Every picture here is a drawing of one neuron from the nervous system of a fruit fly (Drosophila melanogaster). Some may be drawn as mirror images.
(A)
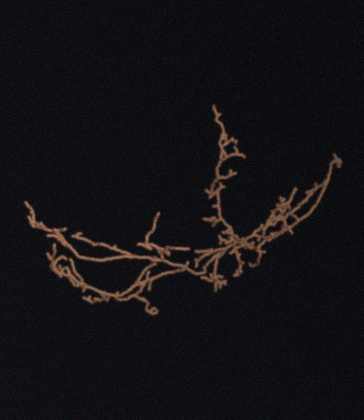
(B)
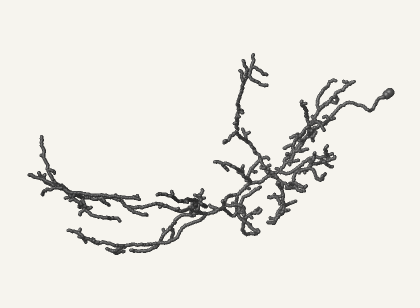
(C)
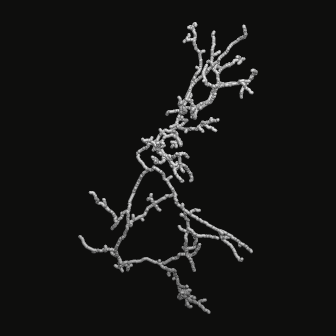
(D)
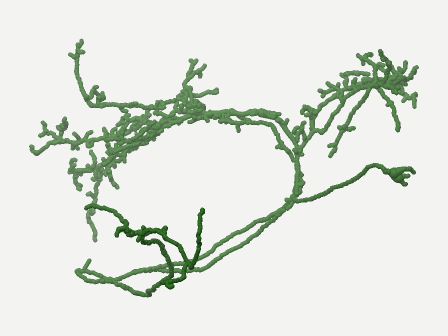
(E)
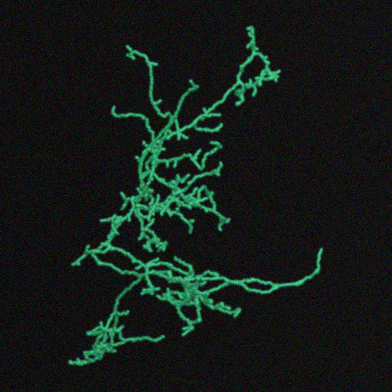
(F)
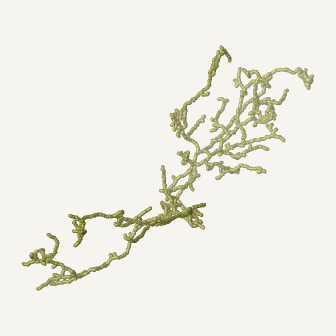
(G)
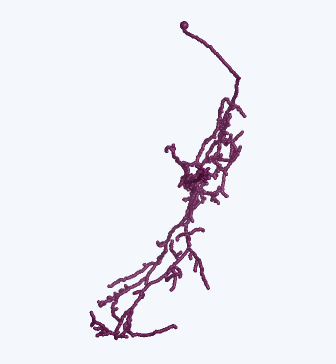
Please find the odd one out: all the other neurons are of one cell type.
Picture D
